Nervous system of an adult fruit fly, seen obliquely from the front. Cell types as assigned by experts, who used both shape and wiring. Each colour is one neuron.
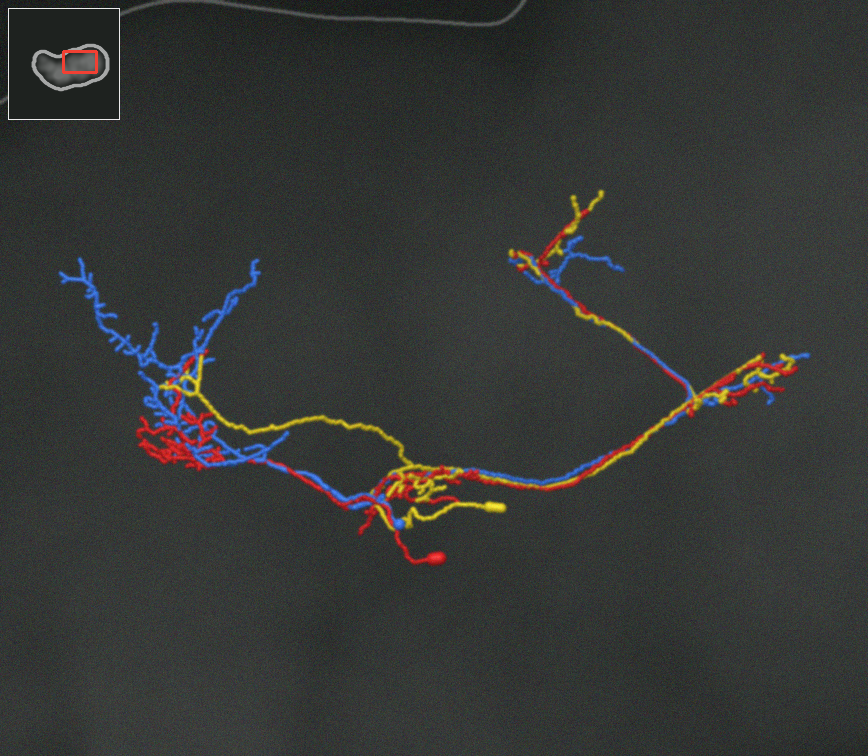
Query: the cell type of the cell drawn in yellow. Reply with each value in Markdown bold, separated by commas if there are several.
**AOTU040**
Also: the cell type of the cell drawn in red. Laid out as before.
**AOTU039**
